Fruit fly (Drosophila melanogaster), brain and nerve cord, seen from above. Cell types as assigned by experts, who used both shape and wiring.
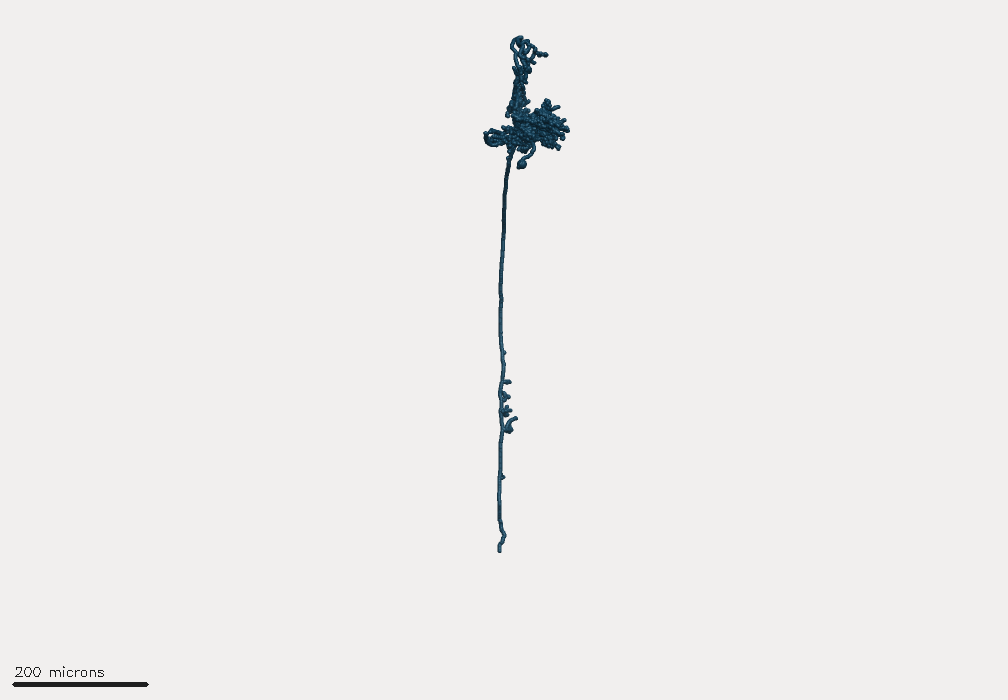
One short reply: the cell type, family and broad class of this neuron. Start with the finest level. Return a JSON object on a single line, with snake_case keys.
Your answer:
{"cell_type": "DNp104", "family": "hemilineage PSp2", "broad_class": "descending neuron"}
